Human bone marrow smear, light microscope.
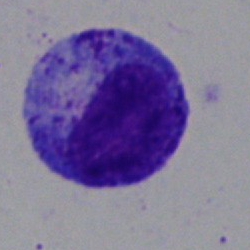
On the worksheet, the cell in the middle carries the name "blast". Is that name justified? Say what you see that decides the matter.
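The thing I keep coming back to is the nucleus: I can find no nucleolus in it.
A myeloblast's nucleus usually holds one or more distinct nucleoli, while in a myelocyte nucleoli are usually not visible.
So I don't think blast fits; I'd call this cell a myelocyte. Looking further, the outline is round and smooth, and the nucleus fills the lower-right part, its border toward the cytoplasm running nearly straight. Its chromatin is dark purple and densely stained. The cytoplasm makes a pale bluish-lilac crescent on the upper-left side, with dark purple granules scattered through it. Granules by themselves wouldn't rule out a blast, though.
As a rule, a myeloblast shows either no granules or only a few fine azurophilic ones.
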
